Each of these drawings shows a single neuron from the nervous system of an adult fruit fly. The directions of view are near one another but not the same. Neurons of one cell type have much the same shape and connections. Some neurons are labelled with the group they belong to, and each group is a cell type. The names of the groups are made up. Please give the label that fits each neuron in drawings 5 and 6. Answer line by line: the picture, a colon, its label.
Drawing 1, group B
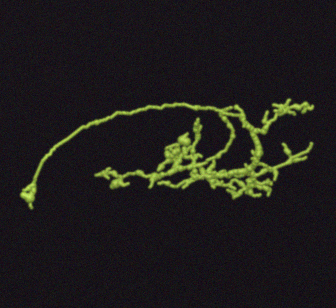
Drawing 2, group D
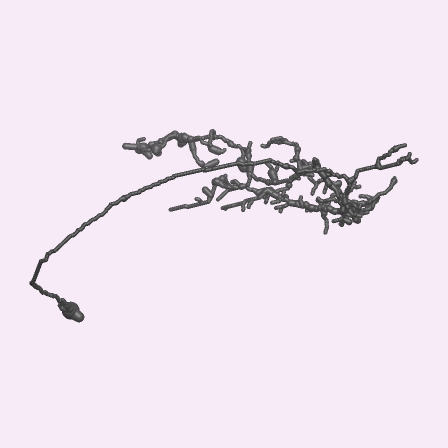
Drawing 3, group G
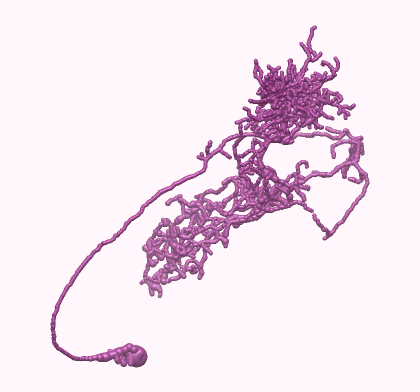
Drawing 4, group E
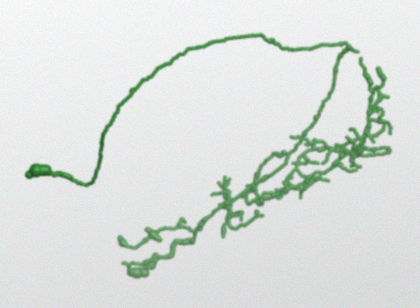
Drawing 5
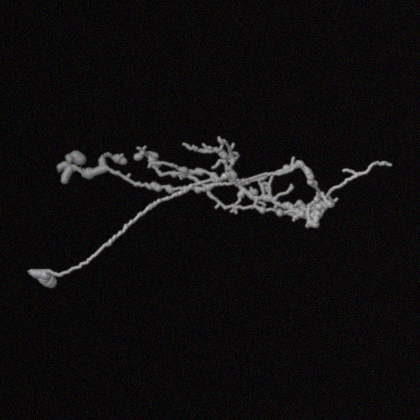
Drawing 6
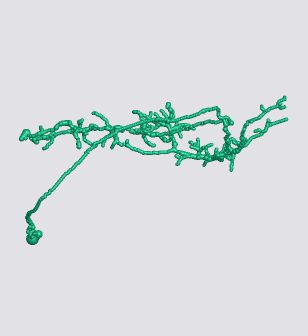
5: group D
6: group D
